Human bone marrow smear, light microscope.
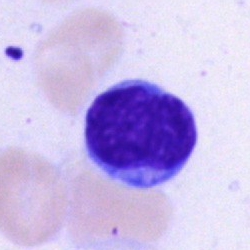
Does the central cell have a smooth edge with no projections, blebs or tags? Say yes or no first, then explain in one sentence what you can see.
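Yes. The cell has a round, smooth outline.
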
